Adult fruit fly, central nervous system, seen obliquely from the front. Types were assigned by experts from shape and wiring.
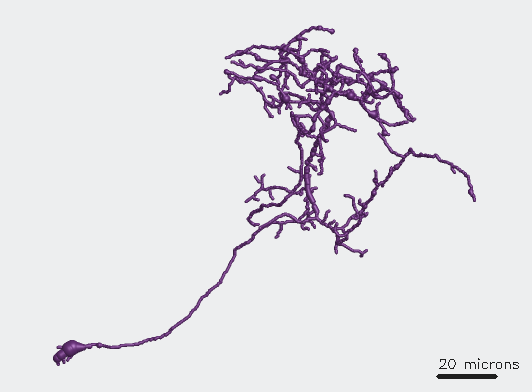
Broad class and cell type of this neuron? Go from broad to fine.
central-brain intrinsic neuron; SLP341_a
